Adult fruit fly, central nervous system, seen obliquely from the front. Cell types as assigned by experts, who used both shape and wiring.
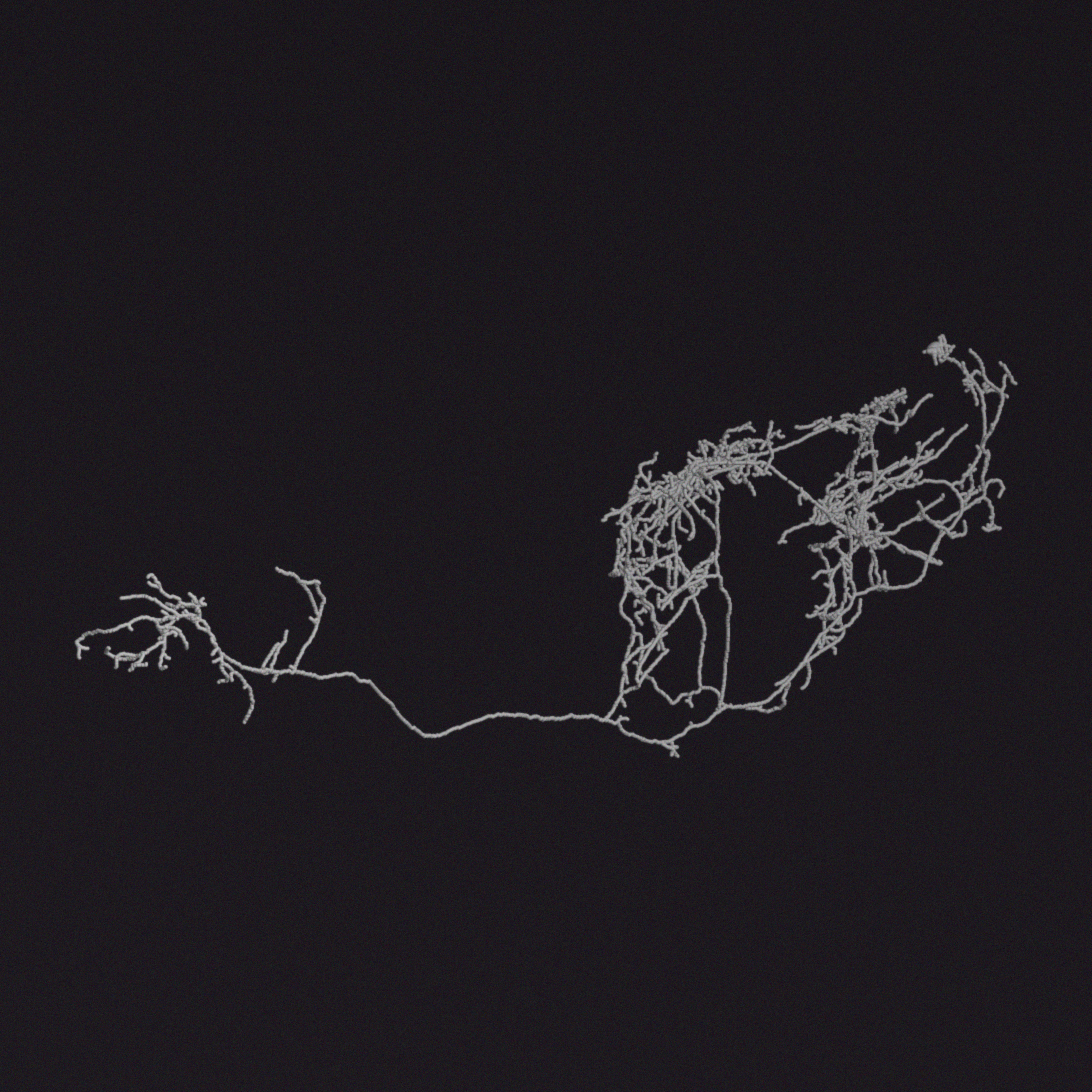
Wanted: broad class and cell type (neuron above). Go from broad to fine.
ascending neuron; ANXXX033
